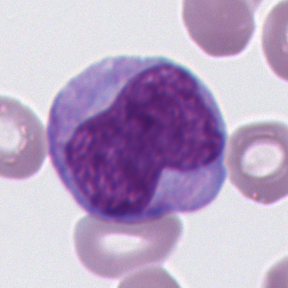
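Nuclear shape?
Notched on two opposite sides, so waisted and folded.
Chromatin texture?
Fine and lacy, not coarsely clumped.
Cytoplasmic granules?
None distinct.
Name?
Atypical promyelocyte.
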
